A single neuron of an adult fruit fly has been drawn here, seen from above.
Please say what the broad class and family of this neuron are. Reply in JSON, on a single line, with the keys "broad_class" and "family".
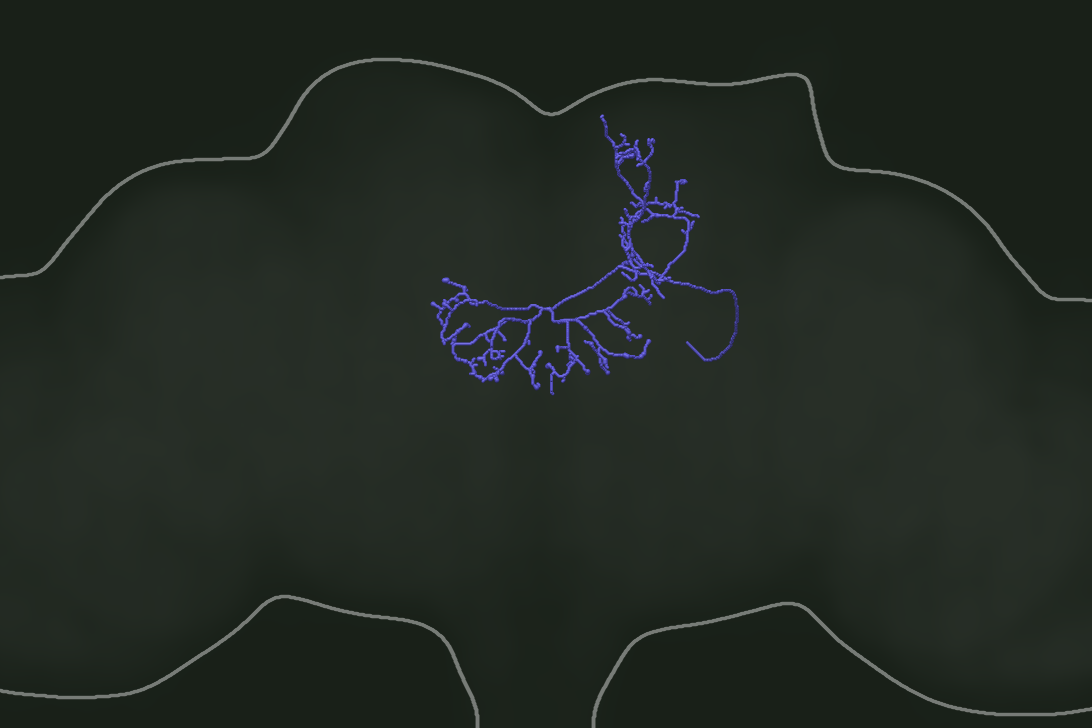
{"broad_class": "central-brain intrinsic neuron", "family": "hemilineage LALv1_dorsal"}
